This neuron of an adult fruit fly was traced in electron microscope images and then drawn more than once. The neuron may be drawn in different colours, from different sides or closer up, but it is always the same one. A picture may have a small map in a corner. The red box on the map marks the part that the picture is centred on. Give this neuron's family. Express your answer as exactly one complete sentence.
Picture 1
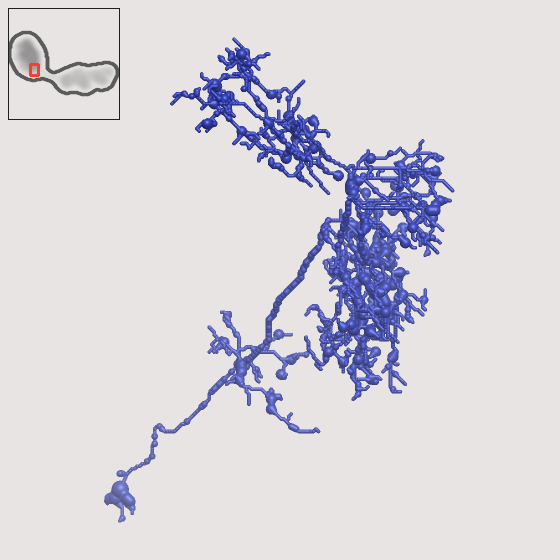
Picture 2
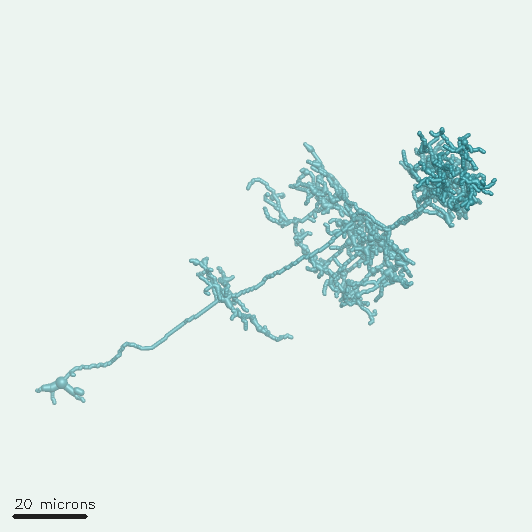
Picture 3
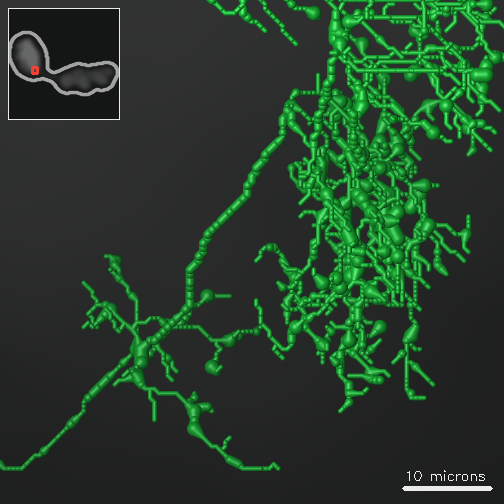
It is the family TmY to which this neuron belongs.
